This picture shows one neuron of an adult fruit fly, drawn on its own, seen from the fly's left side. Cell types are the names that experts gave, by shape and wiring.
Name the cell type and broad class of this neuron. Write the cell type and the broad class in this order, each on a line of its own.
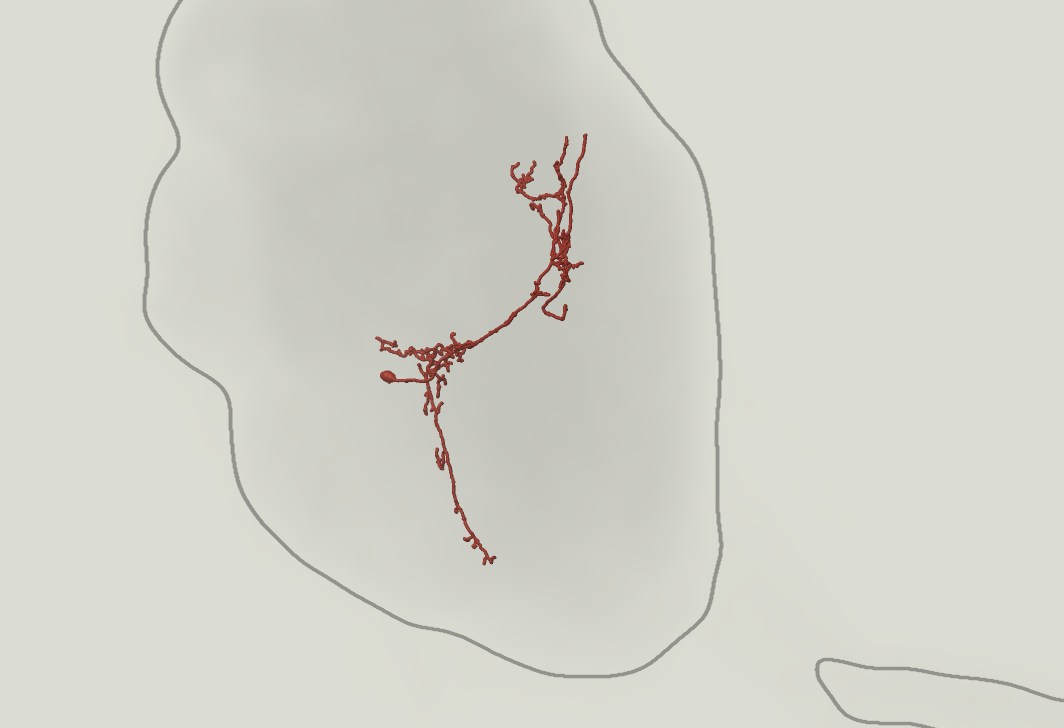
aMe2
visual centrifugal neuron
